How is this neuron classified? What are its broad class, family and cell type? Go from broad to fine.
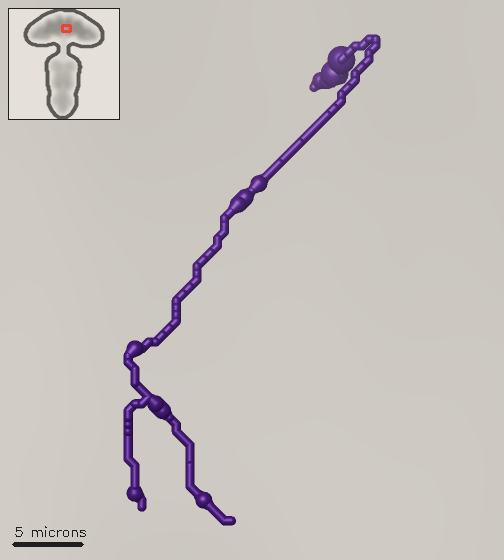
sensory neuron entering the brain; class mechanosensory; BM_InOm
